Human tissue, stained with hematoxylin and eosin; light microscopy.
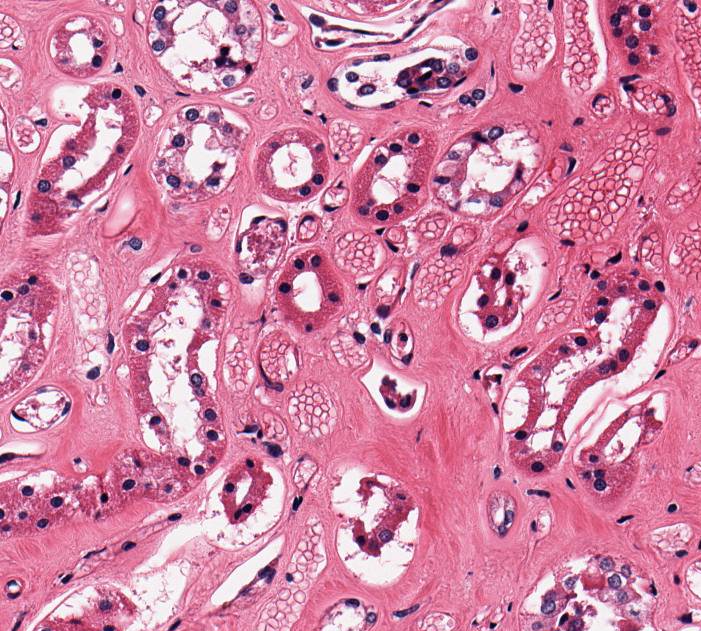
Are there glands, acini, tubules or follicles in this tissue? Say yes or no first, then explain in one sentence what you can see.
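Yes. Many tubules are lined by a single layer of cuboidal cells with round dark nuclei and granular pink cytoplasm.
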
